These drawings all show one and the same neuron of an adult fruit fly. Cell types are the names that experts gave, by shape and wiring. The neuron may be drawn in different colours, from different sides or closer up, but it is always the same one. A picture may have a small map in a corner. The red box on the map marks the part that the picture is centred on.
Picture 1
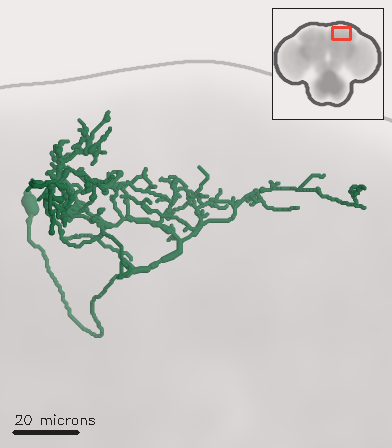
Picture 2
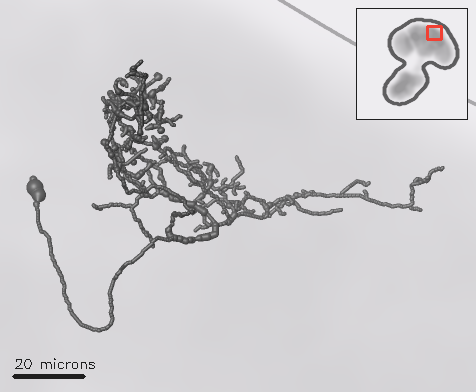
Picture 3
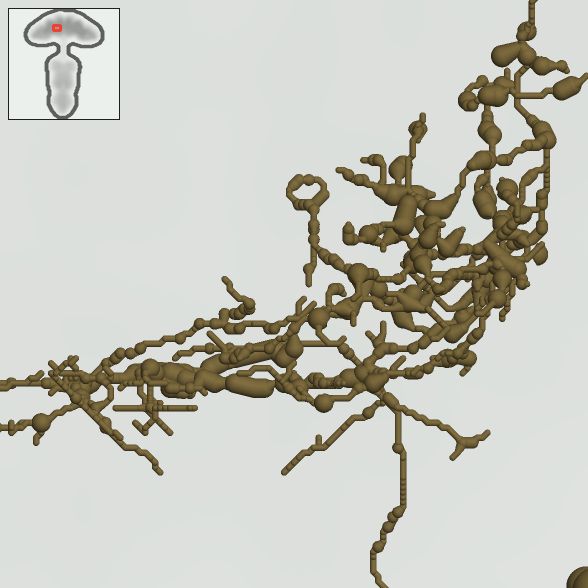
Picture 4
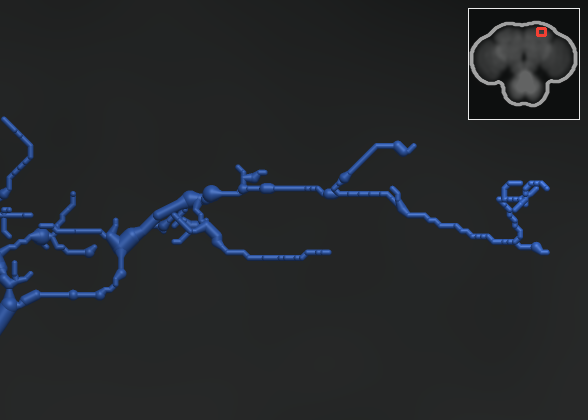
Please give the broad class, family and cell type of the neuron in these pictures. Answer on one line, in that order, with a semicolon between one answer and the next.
central-brain intrinsic neuron; hemilineage DM6_dorso_lateral; SMP379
